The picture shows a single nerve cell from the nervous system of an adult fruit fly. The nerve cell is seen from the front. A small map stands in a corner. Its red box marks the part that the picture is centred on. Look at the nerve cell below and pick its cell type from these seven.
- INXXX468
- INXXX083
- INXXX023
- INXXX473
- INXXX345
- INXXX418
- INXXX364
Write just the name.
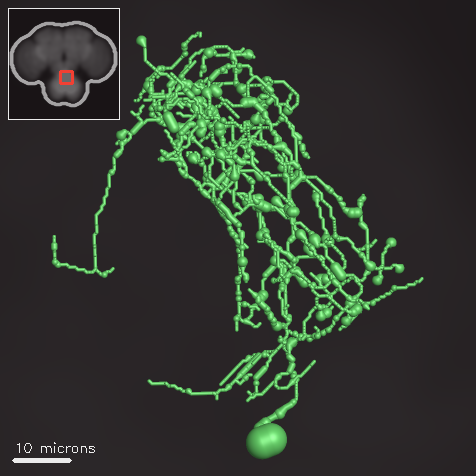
INXXX345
